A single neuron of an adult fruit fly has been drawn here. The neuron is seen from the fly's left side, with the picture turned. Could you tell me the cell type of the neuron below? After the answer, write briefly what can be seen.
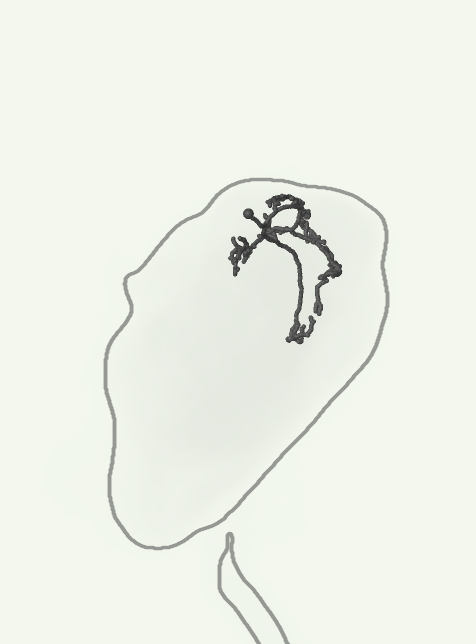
The cell type is SMP017. Its broad class is central-brain intrinsic neuron. As drawn here it is taller than it is wide.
